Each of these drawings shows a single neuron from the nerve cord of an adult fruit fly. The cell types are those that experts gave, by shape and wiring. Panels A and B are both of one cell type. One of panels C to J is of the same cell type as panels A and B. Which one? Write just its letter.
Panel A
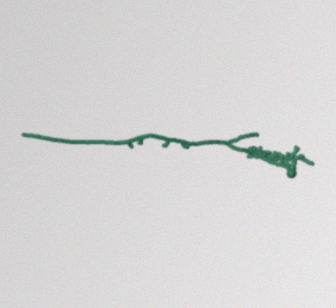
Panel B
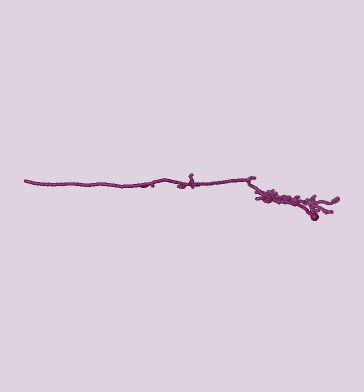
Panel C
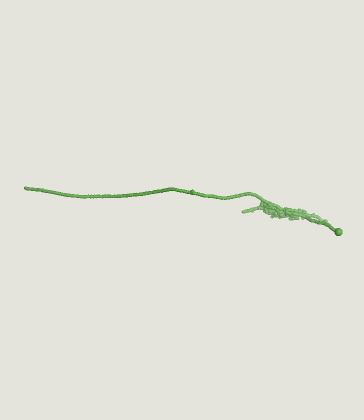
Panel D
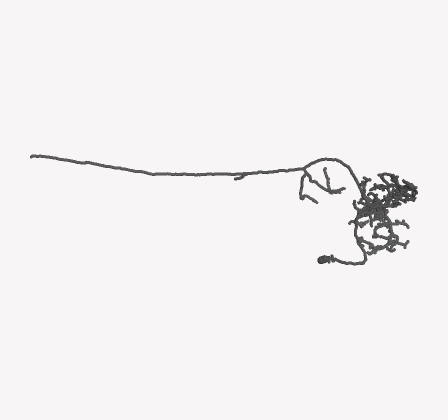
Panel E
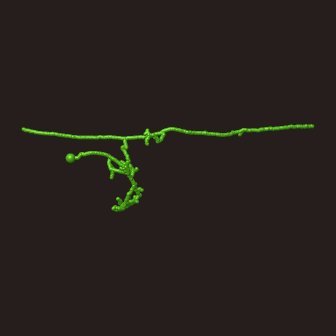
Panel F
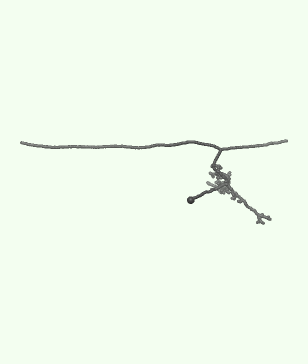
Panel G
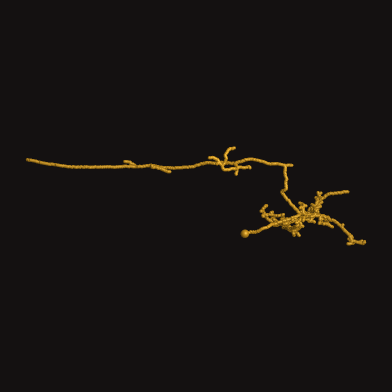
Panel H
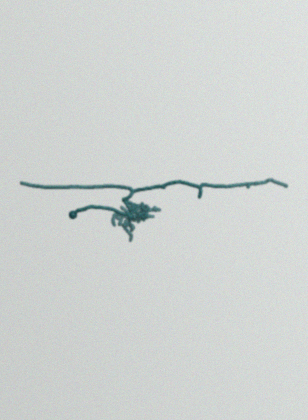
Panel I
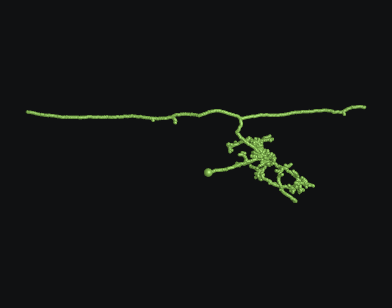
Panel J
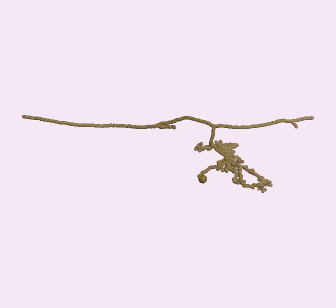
J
